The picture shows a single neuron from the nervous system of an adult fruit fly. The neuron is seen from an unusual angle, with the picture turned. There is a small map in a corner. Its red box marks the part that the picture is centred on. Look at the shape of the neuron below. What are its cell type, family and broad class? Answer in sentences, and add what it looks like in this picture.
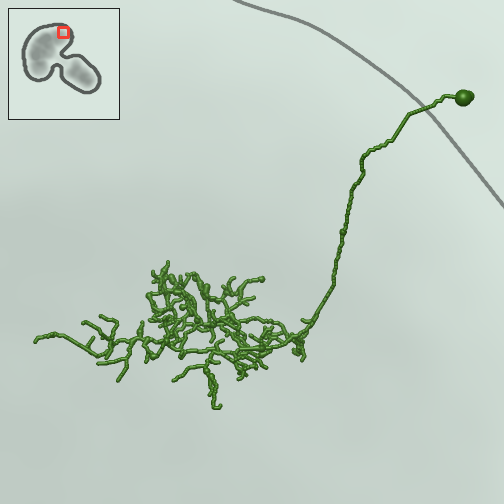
It is of cell type Cm3. The family is Cm. It is an optic-lobe intrinsic neuron. It is in the brain and does not reach the nerve cord. The cell body is at the upper right of the picture. The picture shows dozens of branch ends.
